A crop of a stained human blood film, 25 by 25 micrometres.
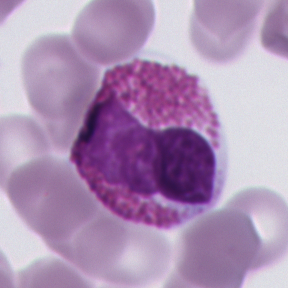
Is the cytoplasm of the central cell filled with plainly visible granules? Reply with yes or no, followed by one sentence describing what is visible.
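Yes. The cytoplasm is packed with coarse, round, reddish-pink granules.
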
